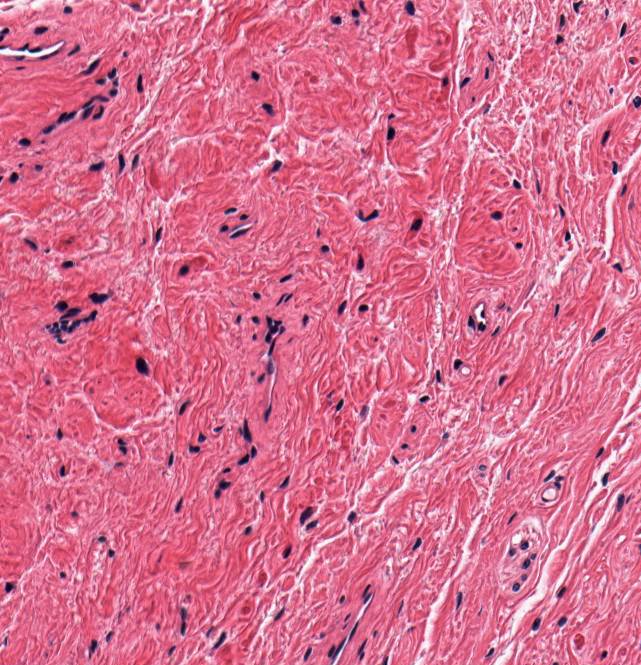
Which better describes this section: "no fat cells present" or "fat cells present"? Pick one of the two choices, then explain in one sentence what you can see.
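No fat cells present. No fat cells are seen in the field.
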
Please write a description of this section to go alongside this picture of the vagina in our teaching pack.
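Field entirely filled by densely packed pink collagen; few cells. Lower right: bundles and clefts more parallel, running diagonally. Scattered nuclei small, dark, mostly elongated or spindle-shaped. Left edge, mid-height: small cluster of crowded dark nuclei.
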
